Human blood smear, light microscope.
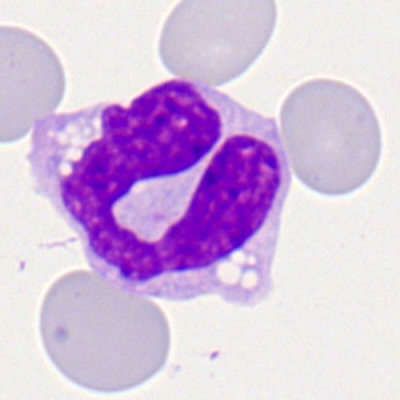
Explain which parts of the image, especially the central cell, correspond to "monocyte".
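The nucleus is bent into a U shape around a pale central notch, and the gap between its two arms opens toward the upper right. The cytoplasm is pale greyish-lilac. Small clear vacuoles gather at the left side and at the lower right of the cytoplasm.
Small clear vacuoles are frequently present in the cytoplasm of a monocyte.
Those vacuoles therefore go with the name monocyte, and none of the features seen here is at odds with it.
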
